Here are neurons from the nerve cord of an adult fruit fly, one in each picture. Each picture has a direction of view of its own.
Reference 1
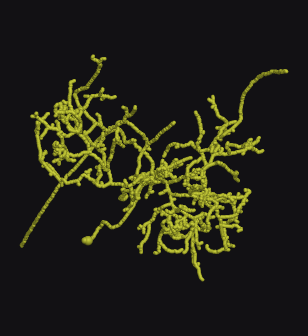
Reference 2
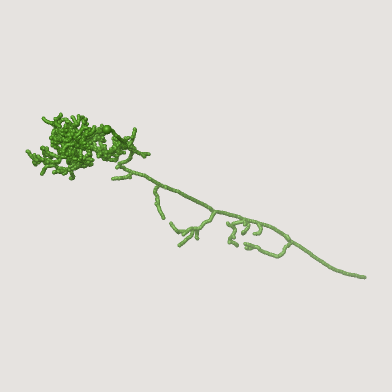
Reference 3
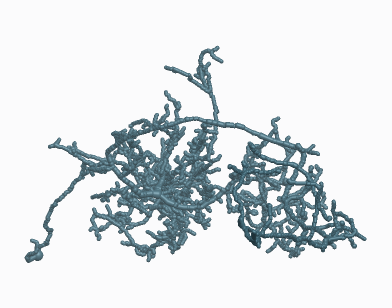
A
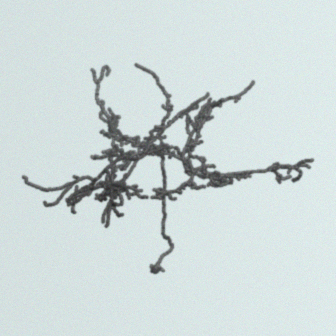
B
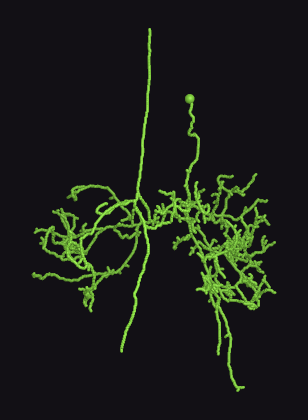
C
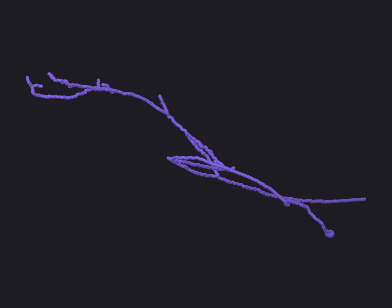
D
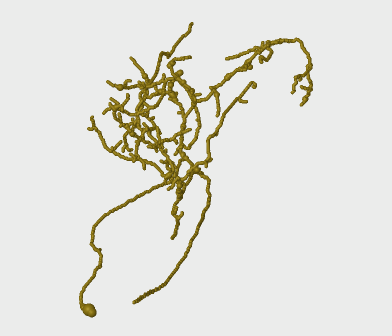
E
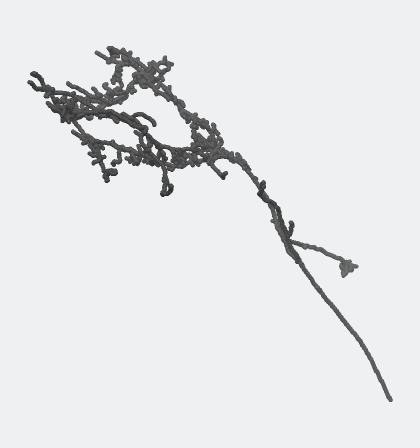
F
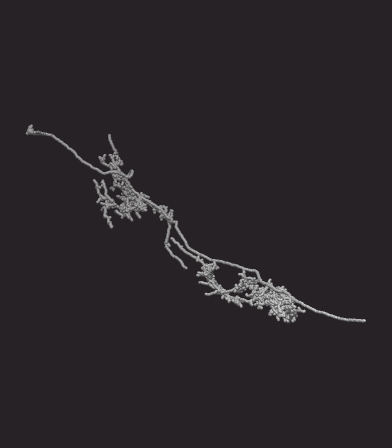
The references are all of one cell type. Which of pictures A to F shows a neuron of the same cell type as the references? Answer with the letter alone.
B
